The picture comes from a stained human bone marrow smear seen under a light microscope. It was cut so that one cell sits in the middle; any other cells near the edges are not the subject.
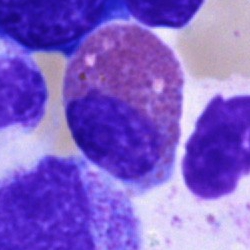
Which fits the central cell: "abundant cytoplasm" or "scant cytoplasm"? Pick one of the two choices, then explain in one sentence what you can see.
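Abundant cytoplasm. The cytoplasm is abundant and pinkish-lilac.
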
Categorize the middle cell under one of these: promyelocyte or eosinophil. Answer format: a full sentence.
In the center of this field lies an eosinophil.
